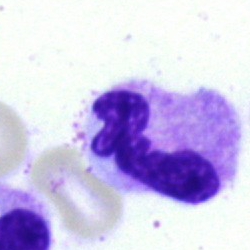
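Segmented neutrophil, central cell, bone marrow smear. Outline irregular, with cytoplasm bulging toward the upper right. The nucleus is an elongated, curved band folding back on itself at its left end; chromatin dense and dark purple with only a few paler patches. No nucleolus is visible.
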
